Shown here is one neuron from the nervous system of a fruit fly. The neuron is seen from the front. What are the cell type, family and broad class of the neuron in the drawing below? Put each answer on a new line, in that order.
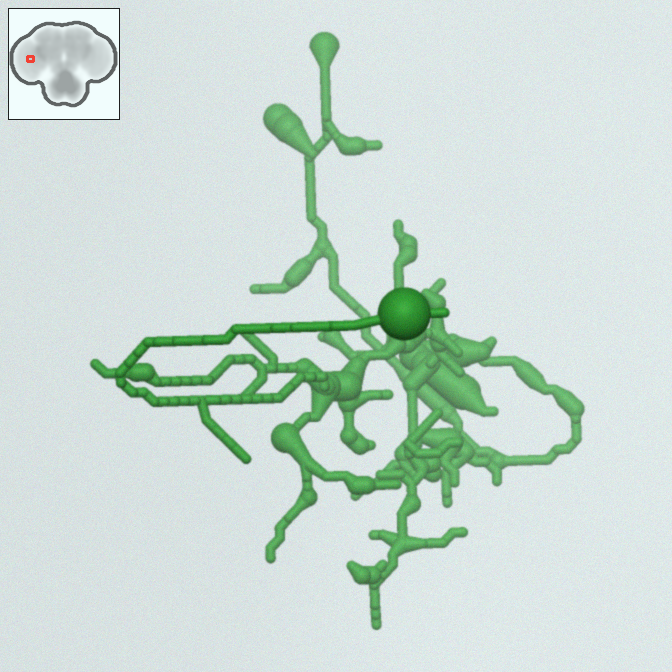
Dm2
Dm
optic-lobe intrinsic neuron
